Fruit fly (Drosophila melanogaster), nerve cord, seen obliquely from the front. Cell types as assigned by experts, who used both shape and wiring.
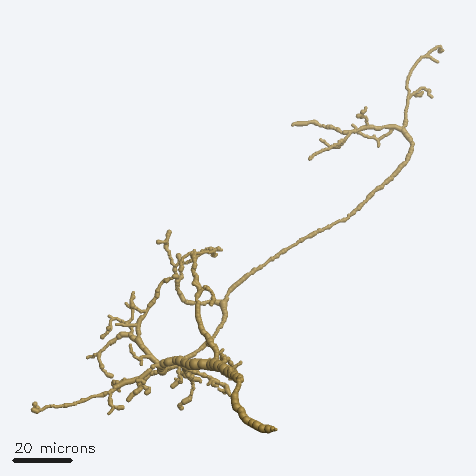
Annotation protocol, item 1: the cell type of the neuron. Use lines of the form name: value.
cell type: SNpp30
